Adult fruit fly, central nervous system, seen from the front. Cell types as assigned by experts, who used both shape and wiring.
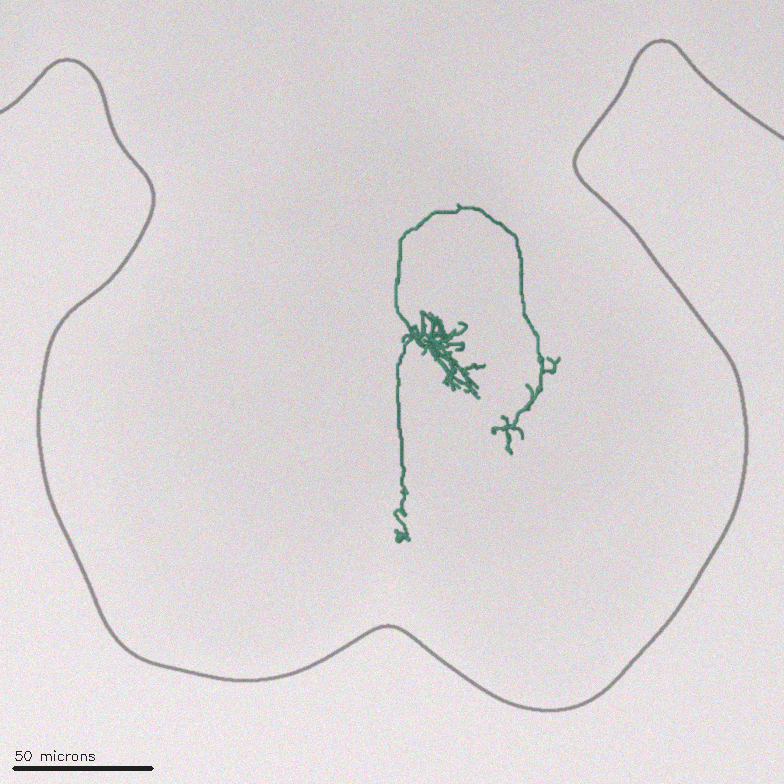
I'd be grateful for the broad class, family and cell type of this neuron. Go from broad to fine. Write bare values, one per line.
nerve-cord intrinsic neuron
hemilineage 02A
IN02A031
